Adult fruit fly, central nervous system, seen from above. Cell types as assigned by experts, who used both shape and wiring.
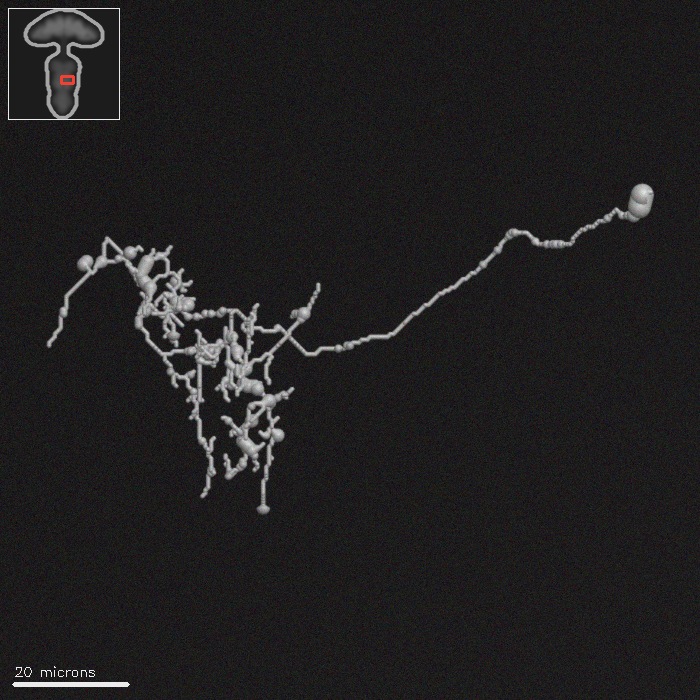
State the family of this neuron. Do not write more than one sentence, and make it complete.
It is family hemilineage 09A that this neuron belongs to.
